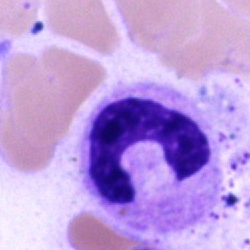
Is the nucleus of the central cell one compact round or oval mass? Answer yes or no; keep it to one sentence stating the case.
No, its nucleus is not round or oval; it is a lobeless curved band.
